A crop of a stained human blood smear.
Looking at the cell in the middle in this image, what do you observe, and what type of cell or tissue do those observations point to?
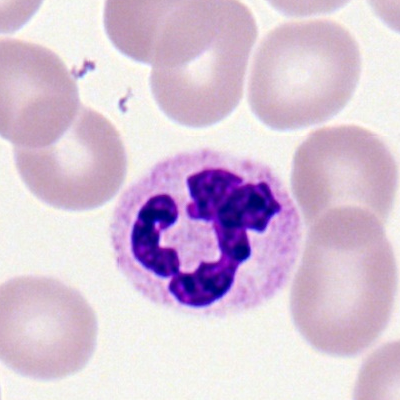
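Look first at the chromatin: it is dark purple and coarsely clumped. Search the nucleus as long as you like and you will find no nucleoli in it. Fine lilac granules fill the cytoplasm, and no vacuoles are seen there. This cell is a segmented neutrophil.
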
